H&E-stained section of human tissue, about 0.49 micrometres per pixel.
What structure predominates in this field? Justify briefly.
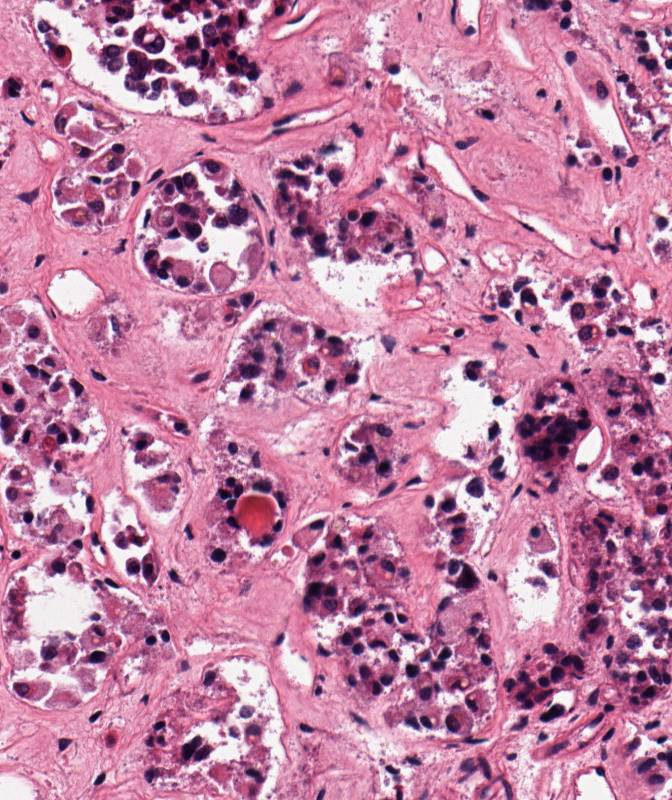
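Pars distalis of the pituitary fills the field. Its cells lie in rounded nests between bands of pink fibrous stroma.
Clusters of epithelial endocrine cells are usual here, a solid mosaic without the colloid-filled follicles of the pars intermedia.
Many nest cells are loosely held, singly or in small clumps within clear spaces. Most nuclei are round and dark, many dense and hyperchromatic. A nest left of centre in the lower half holds one round, bright red eosinophilic globule.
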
